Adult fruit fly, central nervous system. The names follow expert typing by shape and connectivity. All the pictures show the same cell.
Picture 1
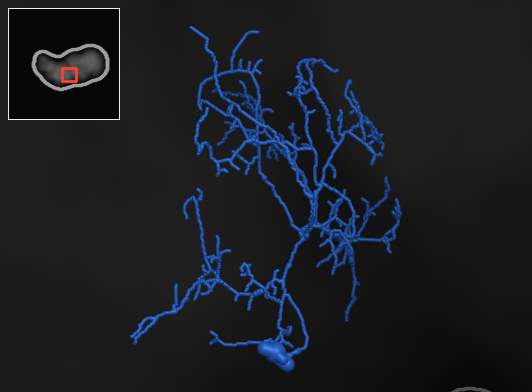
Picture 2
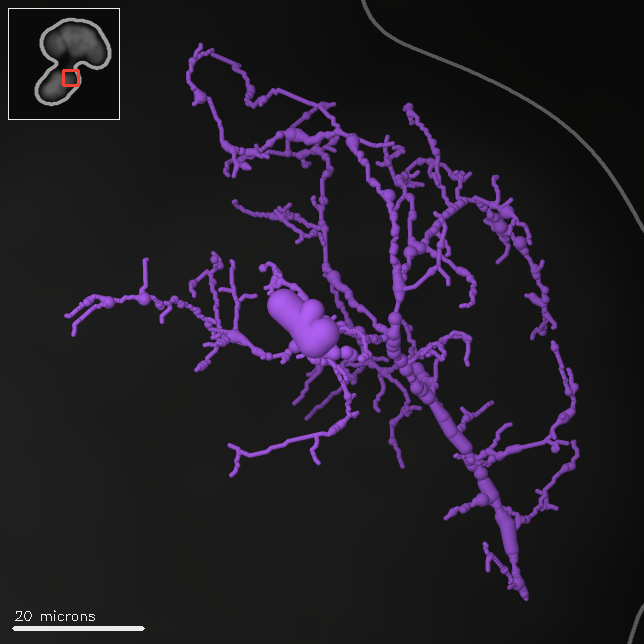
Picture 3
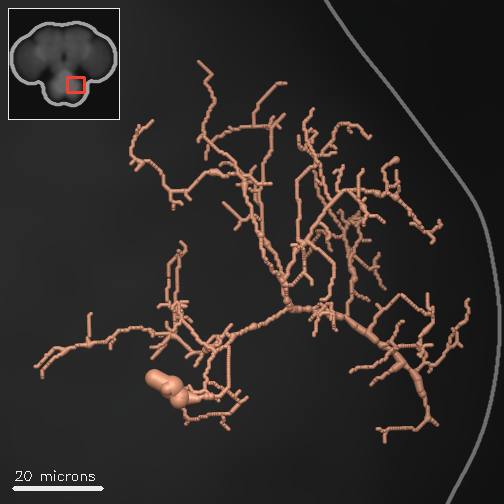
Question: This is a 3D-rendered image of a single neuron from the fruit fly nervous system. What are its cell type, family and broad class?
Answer: Ta levator MN; hemilineage 15B; motor neuron of the nerve cord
